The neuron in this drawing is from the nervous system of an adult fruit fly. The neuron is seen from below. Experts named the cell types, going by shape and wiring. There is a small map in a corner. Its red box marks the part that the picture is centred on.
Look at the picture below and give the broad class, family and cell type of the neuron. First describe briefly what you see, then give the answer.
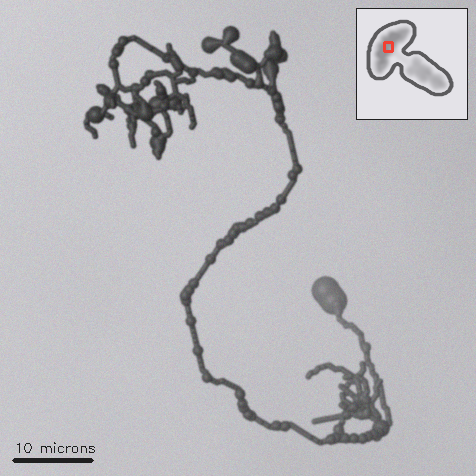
It is in the brain and does not reach the nerve cord. From top to bottom in the picture it spans about 55 microns. This is a central-brain intrinsic neuron. Its family is called class CX. The cell type is PFNp_e.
